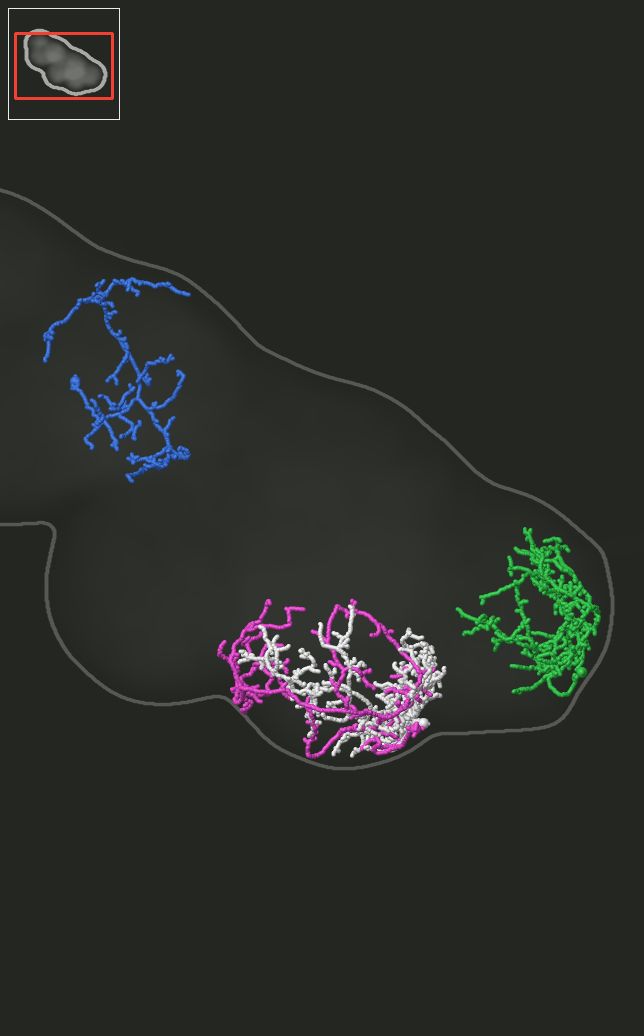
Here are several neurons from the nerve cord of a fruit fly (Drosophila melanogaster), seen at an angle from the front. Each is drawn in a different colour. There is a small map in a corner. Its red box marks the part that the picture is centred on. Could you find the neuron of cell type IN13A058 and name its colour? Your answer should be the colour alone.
white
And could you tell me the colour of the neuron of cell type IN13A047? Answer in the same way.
magenta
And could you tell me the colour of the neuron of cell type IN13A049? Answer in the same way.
green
